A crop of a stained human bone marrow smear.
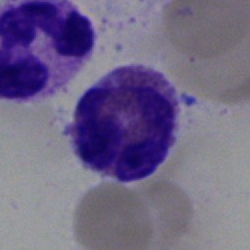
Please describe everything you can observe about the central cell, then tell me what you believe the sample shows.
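Roughly round, this one, and its nucleus stains dark purple with a paler area near the centre. What cytoplasm you can see is widest along the top edge, and up there it has a fine purplish granular texture. It's an eosinophil.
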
